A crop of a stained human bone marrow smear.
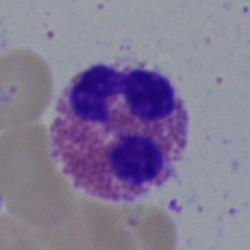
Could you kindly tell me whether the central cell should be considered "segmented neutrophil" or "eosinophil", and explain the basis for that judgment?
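I'd call this an eosinophil. What decides it for me is the granules: the cytoplasm is packed with coarse pinkish-purple ones, not fine, faint ones.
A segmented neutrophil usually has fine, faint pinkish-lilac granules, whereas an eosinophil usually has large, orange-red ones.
That granular cytoplasm forms a wide zone around and between the lobes. As for the lobes themselves, two sit side by side in the upper half of the cell and a third lies below them, and their chromatin is dense and stains dark purple.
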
